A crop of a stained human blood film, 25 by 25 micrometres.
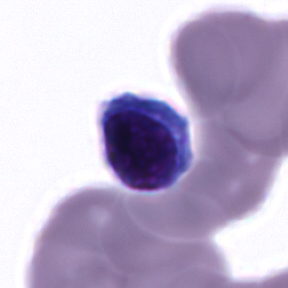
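Plasma cell, seen in the middle of the field. The nucleus fills most of the cell and leaves only a narrow rim of cytoplasm, wider on the upper right side than on the lower left. Chromatin is dark purple and dense, and no distinct granules are seen in the cytoplasm.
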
